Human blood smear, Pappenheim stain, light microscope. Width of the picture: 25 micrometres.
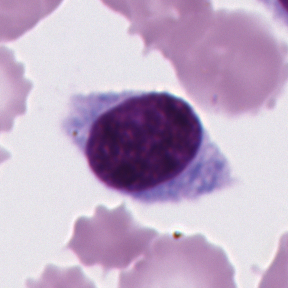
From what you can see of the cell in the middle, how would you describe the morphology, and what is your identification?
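This cell measures about 15 by 10 micrometres and has an irregular outline, its cytoplasm drawn out toward the upper left and the lower right. That cytoplasm is pale blue. The nucleus, a smooth oval with no indentation or lobes, measures about 10 by 8 micrometres and fills about 60% of the cell's area. Its chromatin is dark purple and coarsely clumped. It is a hairy cell.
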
